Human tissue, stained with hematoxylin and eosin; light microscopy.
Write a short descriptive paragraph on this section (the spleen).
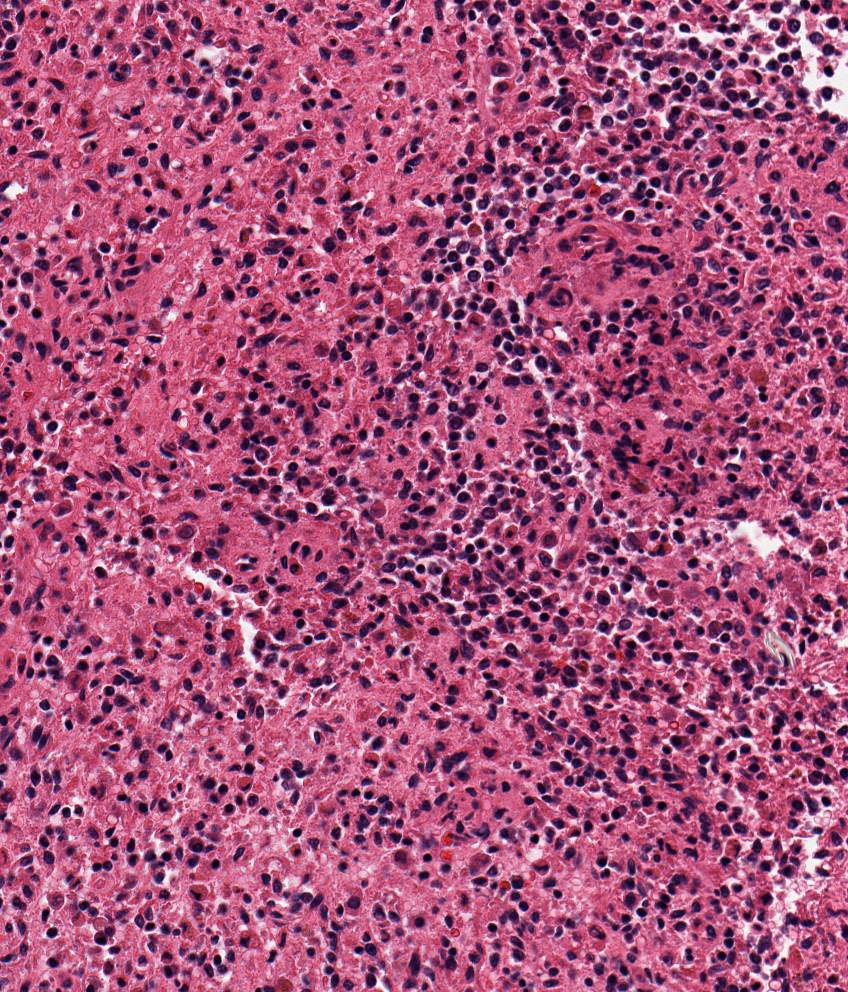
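Here the whole field is one solid sheet of cells, without glands, tubules or covering epithelium. Between the small dark cells, find loose clusters of larger cells: oval, paler nuclei, ample pale pink cytoplasm, indistinct borders. These clusters are most extensive toward the left. Only a few isolated red blood cells are scattered about, not pooled in lakes.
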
